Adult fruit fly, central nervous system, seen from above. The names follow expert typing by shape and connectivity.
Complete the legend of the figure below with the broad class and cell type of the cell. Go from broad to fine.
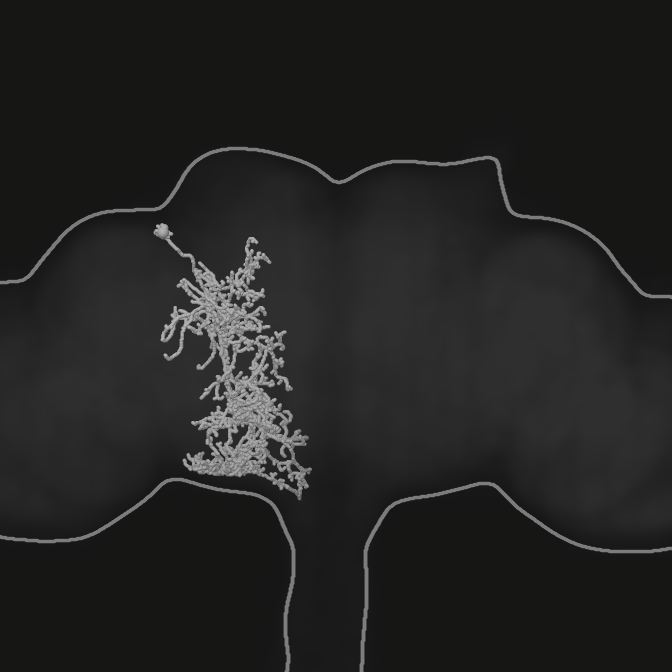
central-brain intrinsic neuron; PS059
